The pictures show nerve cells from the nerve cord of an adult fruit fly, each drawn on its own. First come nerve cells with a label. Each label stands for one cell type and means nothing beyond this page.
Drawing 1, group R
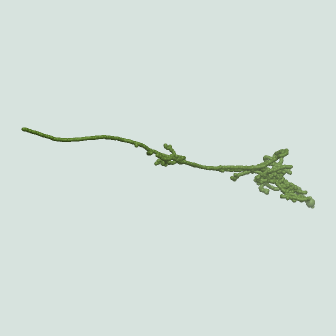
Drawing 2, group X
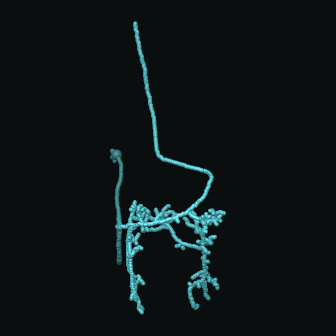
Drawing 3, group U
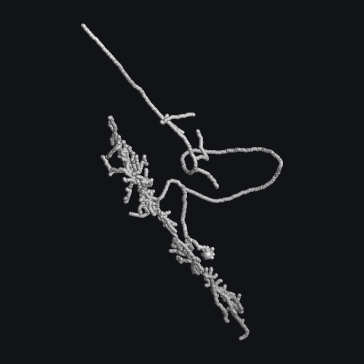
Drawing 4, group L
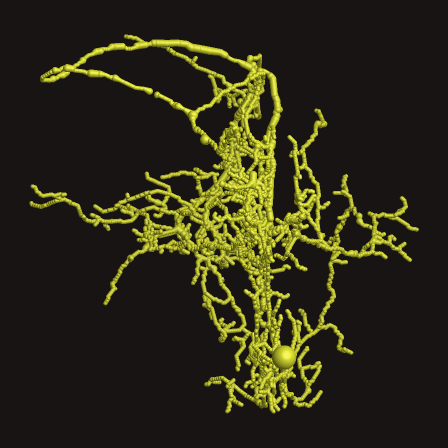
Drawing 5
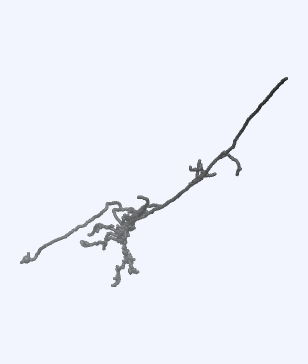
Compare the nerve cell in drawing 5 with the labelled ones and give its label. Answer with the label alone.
group R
